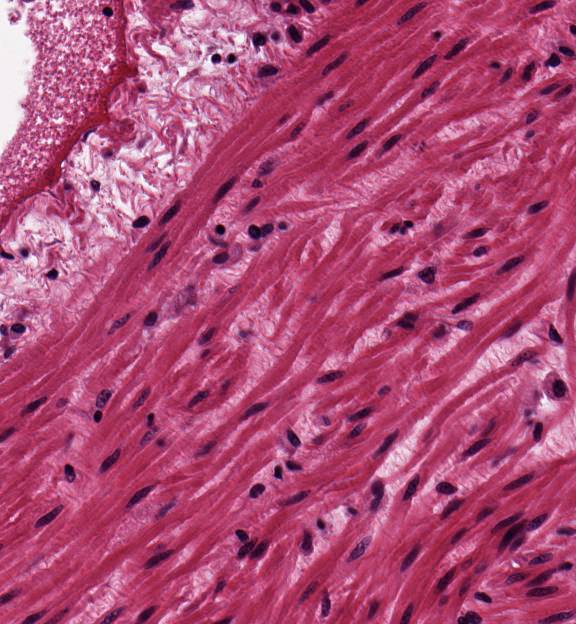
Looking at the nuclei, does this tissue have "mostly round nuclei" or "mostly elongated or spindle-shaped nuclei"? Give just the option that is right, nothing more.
Mostly elongated or spindle-shaped nuclei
